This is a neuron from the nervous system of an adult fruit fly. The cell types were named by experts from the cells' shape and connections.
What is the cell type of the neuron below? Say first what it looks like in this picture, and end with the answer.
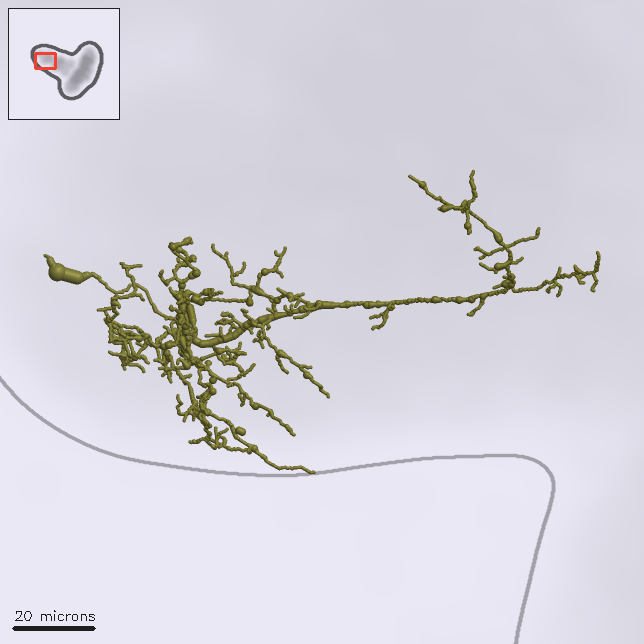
Its cell body lies on the left of the picture. From left to right in the picture it spans about 140 microns. The picture shows dozens of branch ends. It is a nerve-cord intrinsic neuron. It is of cell type IN13A074.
